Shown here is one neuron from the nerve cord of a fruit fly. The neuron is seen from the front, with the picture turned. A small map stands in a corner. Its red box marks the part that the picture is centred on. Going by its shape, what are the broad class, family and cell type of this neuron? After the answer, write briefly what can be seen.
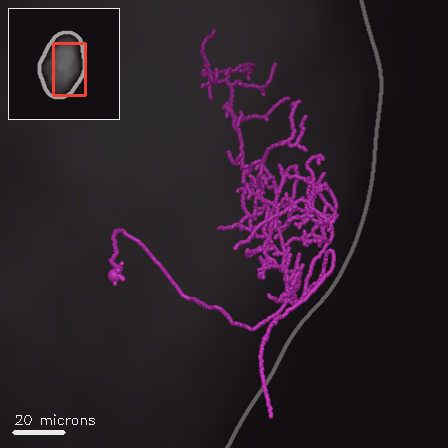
This is an ascending neuron. Its family is hemilineage 02A. The cell type is AN02A017. From top to bottom in the picture it spans about 160 microns. Dozens of branch ends can be seen.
